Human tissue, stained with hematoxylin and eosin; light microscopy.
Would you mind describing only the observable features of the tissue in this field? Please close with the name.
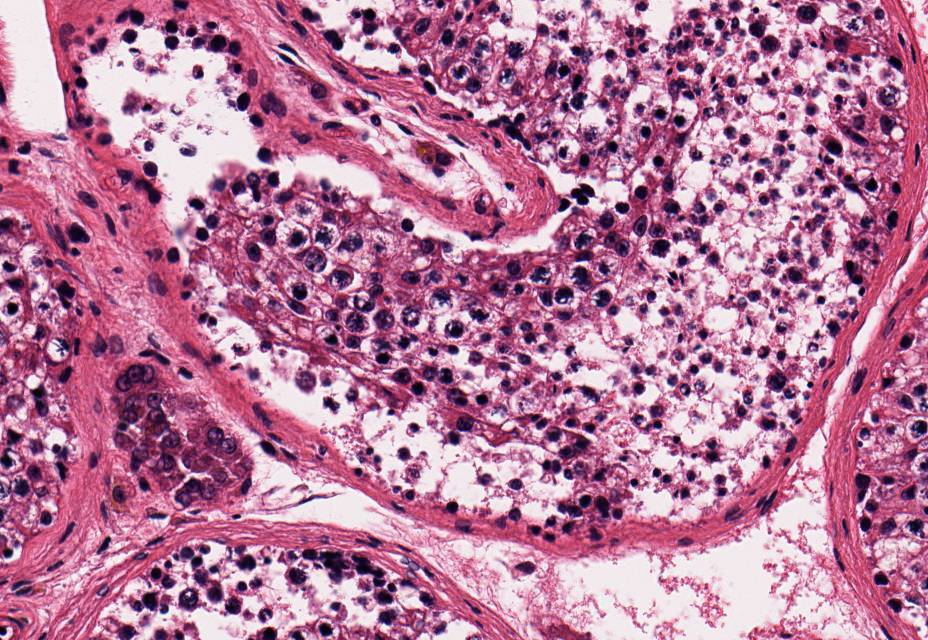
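Narrow stromal strips separate rounded tubules cut in cross-section; the largest fills the centre and right. Many cells in its left half have large round nuclei with coarse, clumped chromatin. A thin pink fibrous layer with flattened, elongated nuclei rings each tubule. Between tubules at lower left sits a small cluster of large polygonal cells with round nuclei and abundant pink cytoplasm. This is testis.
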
